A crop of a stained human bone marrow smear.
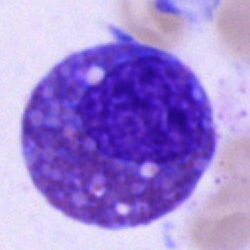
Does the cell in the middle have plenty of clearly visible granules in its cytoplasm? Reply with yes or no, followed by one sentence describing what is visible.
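Yes. The cytoplasm holds many reddish-purple granules.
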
